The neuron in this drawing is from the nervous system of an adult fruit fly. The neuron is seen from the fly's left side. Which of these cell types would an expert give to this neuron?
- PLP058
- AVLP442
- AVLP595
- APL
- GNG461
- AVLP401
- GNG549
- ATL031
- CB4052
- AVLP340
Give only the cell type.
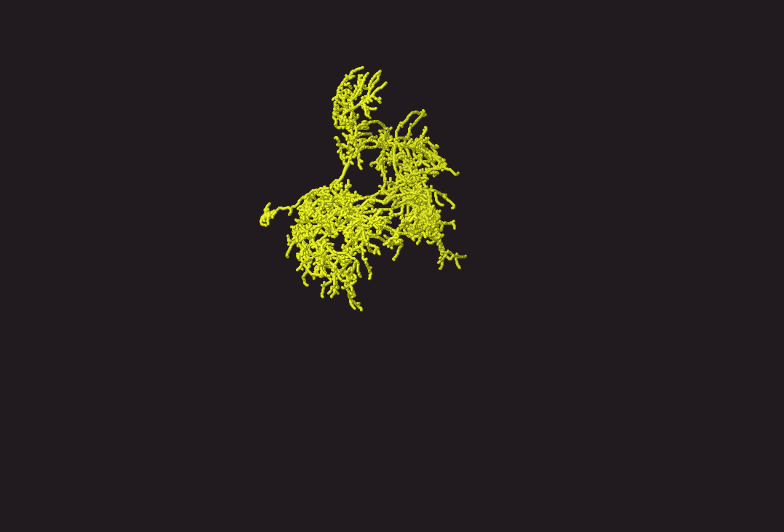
AVLP442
